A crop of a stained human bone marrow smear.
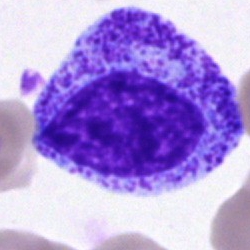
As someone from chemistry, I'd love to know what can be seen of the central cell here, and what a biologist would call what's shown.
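See how this one is roughly rounded, with a slightly uneven edge? The nucleus sits down in the lower part, so there's more cytoplasm above it than below. That cytoplasm is crowded with coarse dark purple granules, pale blue showing in between. It's a myelocyte.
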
